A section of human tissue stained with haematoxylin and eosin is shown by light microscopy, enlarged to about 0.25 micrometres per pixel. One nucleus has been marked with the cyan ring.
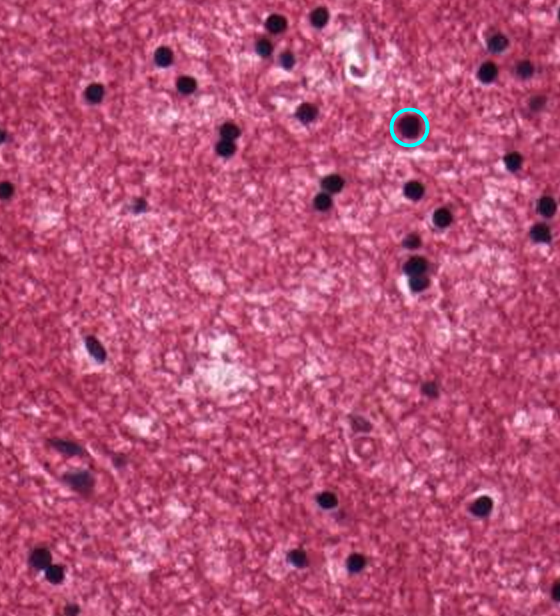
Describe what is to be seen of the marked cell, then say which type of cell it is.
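The nucleus is round, with a smooth, sharply defined outline. It is stained very dark and evenly throughout, with no inner detail visible. It is about the same size as the other small, round, dark nuclei scattered around it. No cytoplasm can be made out around it; the nucleus appears to sit directly in the pink, finely fibrillar background. It lies on its own in that background, not against a vessel, with similar round nuclei scattered nearby. The marked nucleus belongs to an oligodendrocyte.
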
